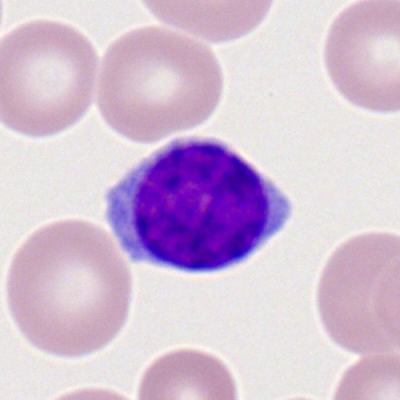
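Lymphocyte, the central cell of a stained blood smear. Chromatin checked first: dark purple and coarsely clumped. Cytoplasm next: pale blue, with no vacuoles seen. Outline last: it tapers to a point on the right side.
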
